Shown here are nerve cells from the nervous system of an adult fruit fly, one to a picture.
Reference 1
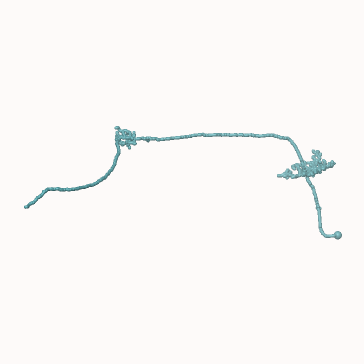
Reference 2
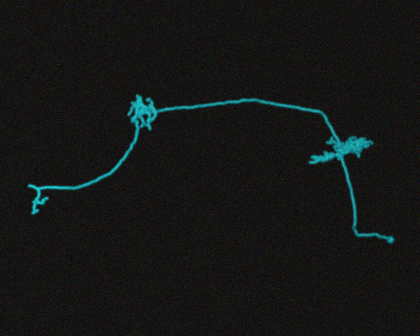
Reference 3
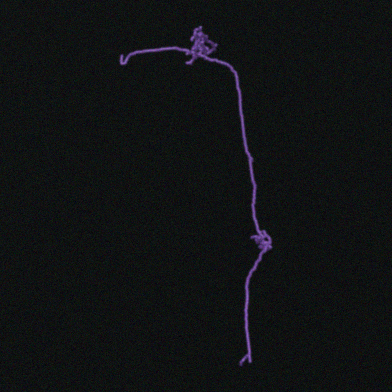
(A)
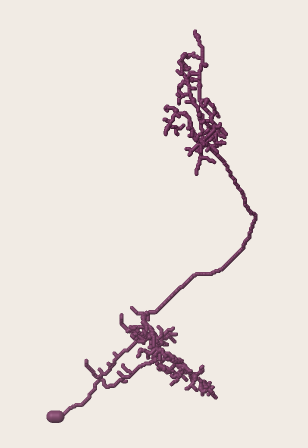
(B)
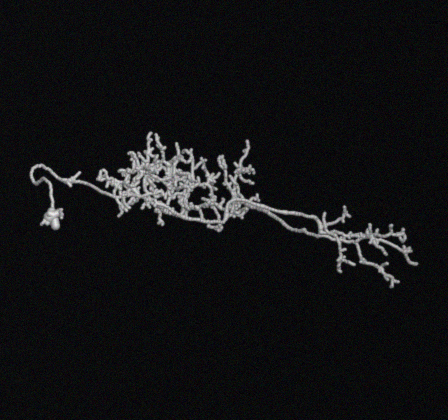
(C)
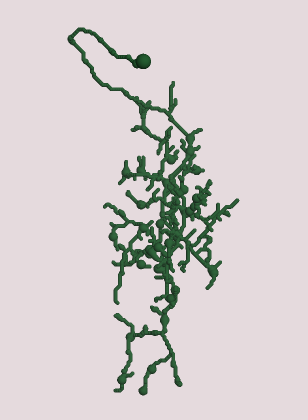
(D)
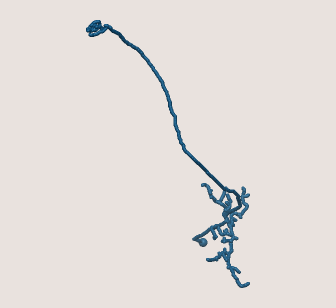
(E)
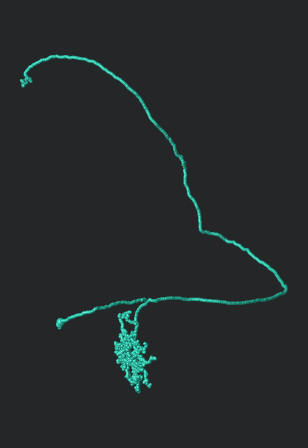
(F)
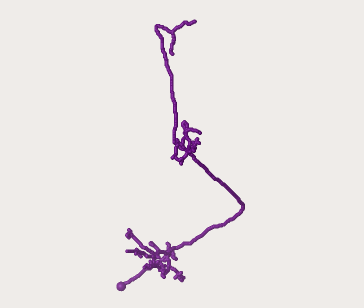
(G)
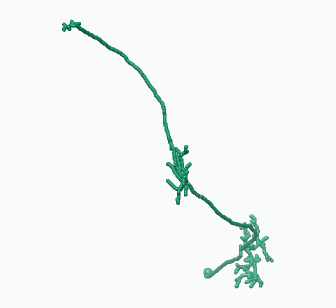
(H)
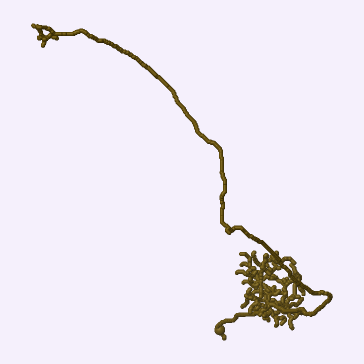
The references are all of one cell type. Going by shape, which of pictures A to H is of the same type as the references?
Picture G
